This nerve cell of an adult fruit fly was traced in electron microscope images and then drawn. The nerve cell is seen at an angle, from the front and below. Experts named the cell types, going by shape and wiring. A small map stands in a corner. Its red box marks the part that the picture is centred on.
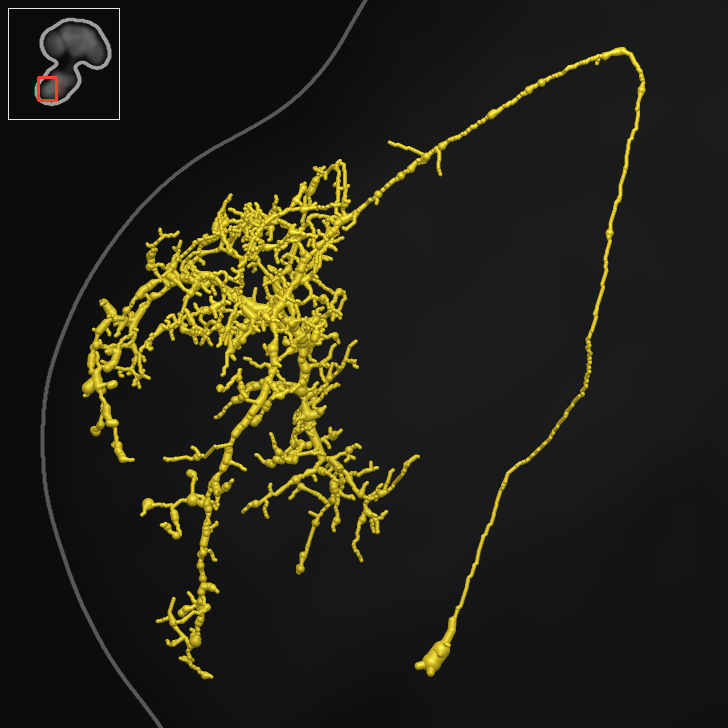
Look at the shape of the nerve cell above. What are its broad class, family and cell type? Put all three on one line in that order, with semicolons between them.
nerve-cord intrinsic neuron; hemilineage 06B; IN06B029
